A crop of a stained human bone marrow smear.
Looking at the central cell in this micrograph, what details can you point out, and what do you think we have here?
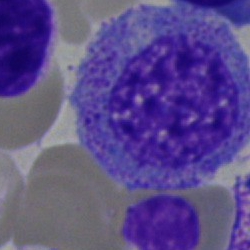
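Roughly round cell, edge slightly angular. Nuclear chromatin dark purple, coarsely patchy. Several small pale spots scattered across the nucleus. Pale grey red cells pressed against the lower left side. Identification: myelocyte.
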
